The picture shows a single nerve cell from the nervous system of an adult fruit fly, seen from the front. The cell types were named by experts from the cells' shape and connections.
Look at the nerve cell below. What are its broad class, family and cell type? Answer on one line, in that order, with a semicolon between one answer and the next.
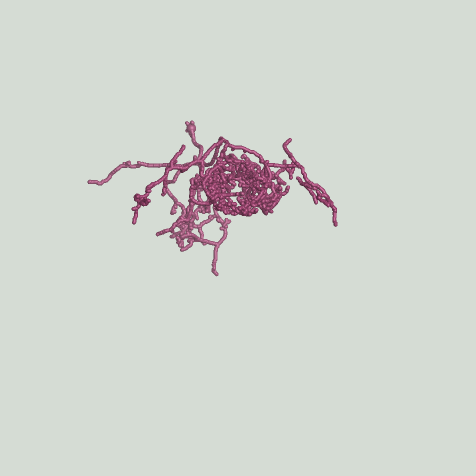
central-brain intrinsic neuron; class CX; ExR5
